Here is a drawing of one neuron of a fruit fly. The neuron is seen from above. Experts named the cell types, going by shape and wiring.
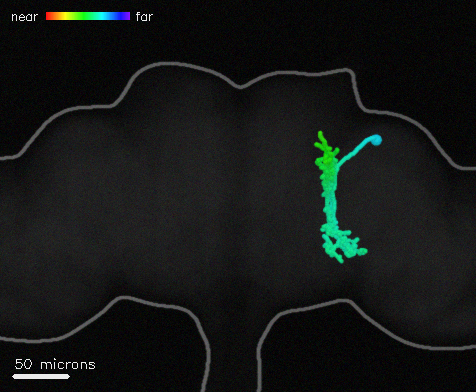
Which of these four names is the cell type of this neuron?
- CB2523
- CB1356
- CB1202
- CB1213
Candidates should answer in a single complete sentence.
This neuron is included in the cell type CB2523.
